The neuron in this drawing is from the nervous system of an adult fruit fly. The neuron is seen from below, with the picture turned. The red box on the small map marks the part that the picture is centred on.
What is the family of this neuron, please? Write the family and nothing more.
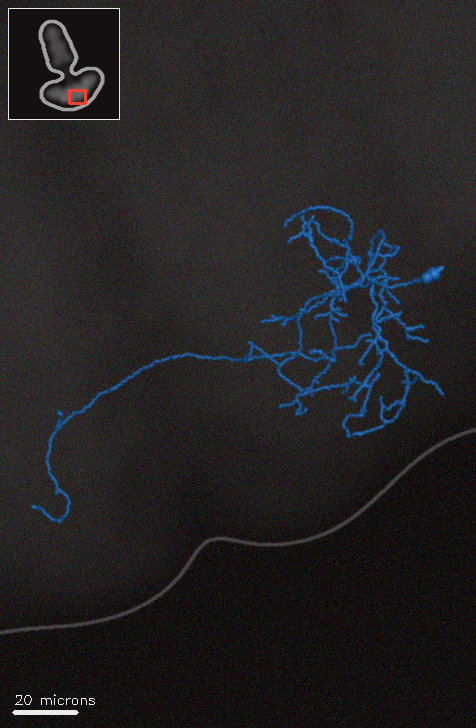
hemilineage ALv2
